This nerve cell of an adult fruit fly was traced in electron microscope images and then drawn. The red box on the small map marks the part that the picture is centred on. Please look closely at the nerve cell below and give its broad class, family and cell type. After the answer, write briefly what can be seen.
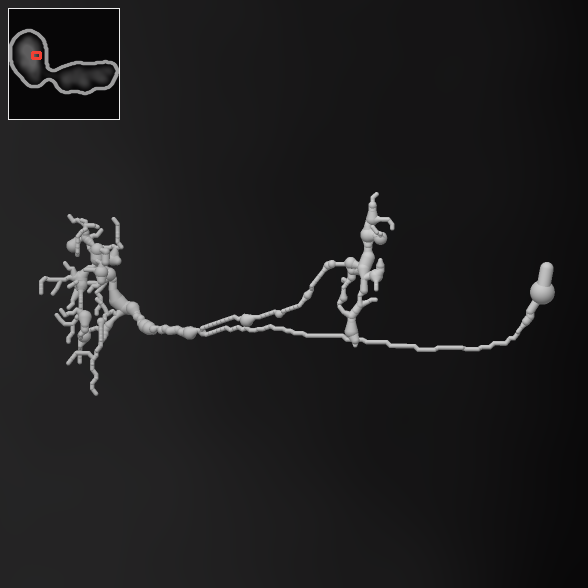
Its broad class is optic-lobe intrinsic neuron. The family is T. It is of cell type T5a. The cell body can be seen on the right of the picture. The picture shows dozens of branch ends.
